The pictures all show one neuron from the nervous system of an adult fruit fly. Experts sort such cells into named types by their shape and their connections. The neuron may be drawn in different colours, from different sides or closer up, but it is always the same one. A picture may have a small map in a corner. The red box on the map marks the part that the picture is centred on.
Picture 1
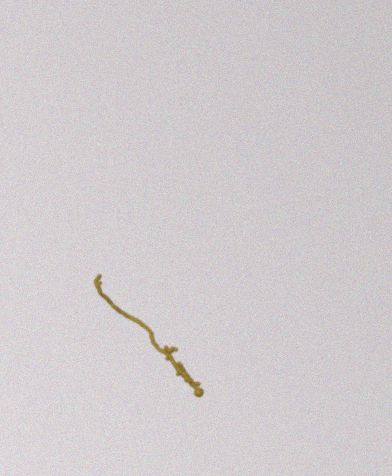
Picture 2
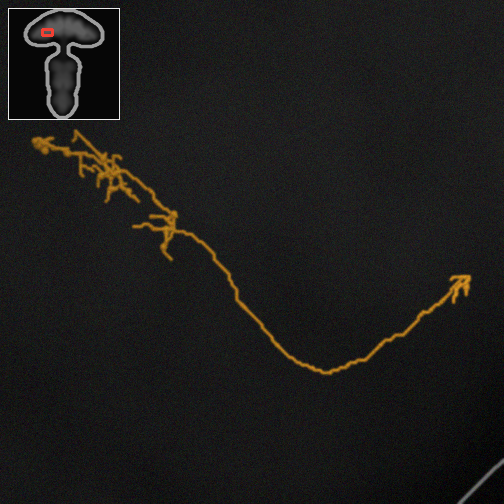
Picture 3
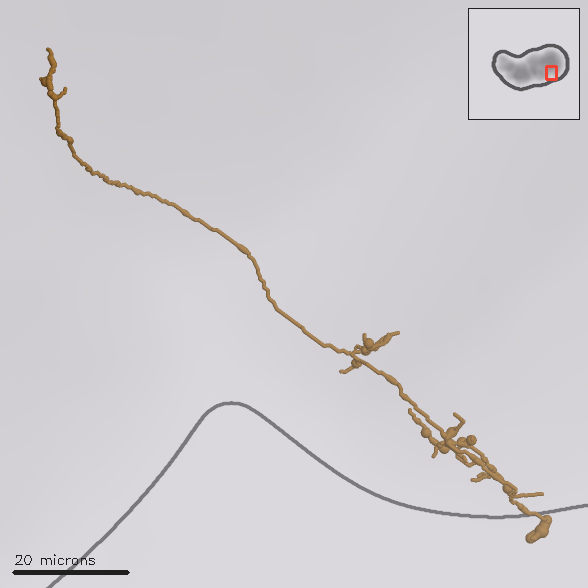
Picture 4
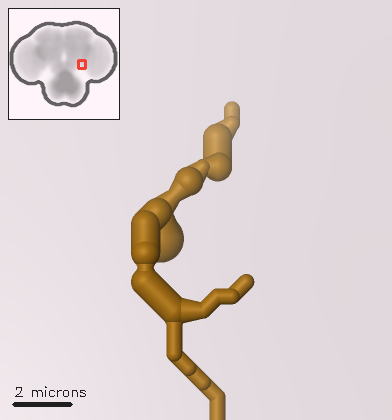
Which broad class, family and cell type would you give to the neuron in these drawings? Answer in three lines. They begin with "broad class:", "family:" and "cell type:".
broad class: optic-lobe intrinsic neuron
family: Tm
cell type: Tm20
